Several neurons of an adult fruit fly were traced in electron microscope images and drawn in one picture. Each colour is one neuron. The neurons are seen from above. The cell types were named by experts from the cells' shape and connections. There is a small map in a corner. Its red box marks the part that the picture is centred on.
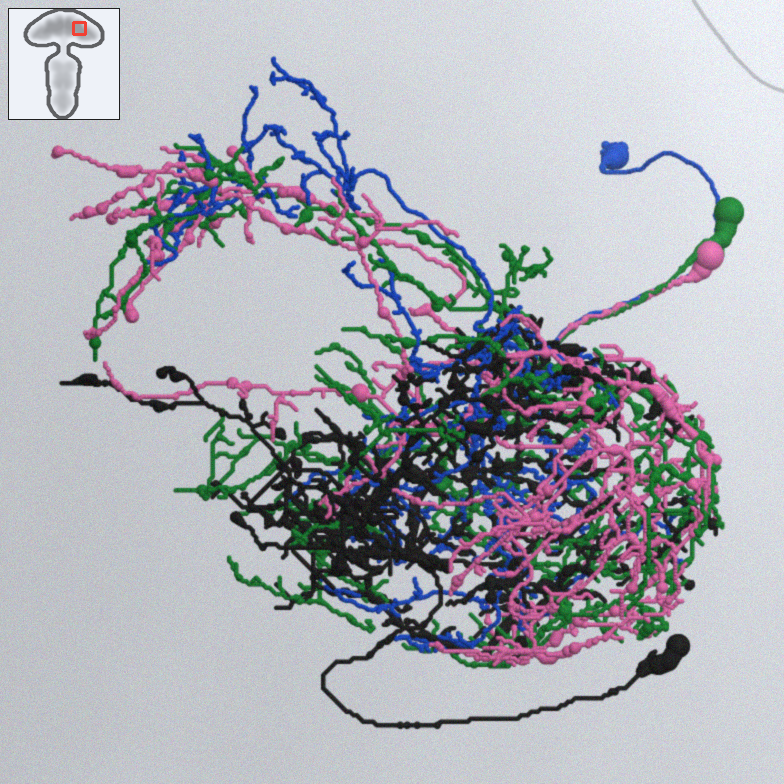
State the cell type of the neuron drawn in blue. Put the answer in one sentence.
The cell type is CB2133.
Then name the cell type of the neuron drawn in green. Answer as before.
The cell type is LHAV2k13.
